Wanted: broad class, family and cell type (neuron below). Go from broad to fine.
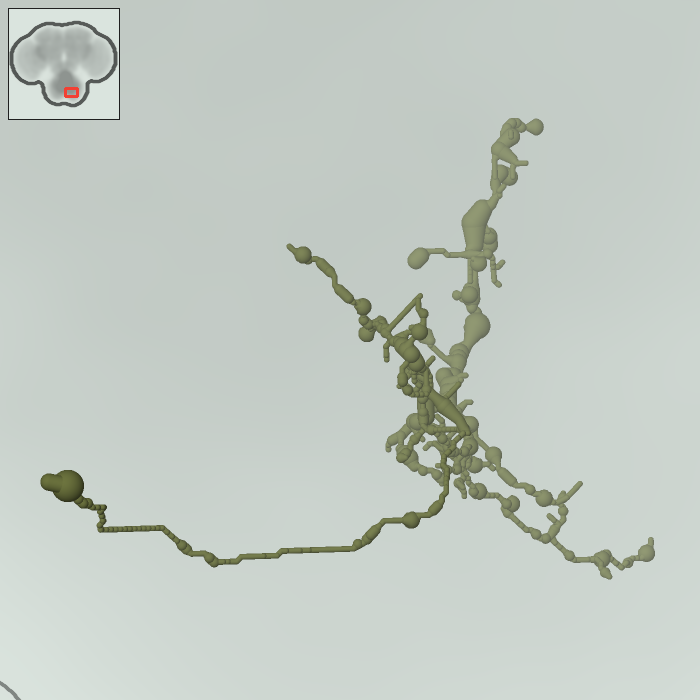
nerve-cord intrinsic neuron; hemilineage 14A; IN14A085_a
